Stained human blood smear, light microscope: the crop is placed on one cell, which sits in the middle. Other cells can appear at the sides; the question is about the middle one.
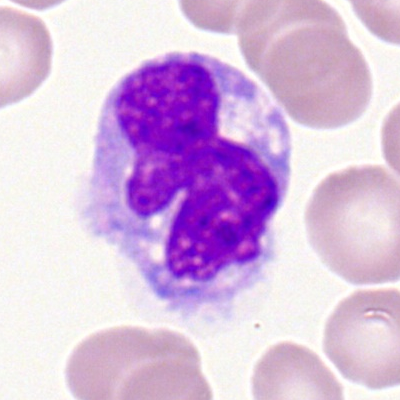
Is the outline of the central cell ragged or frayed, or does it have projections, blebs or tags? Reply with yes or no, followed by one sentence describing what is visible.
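Yes. The cell outline is roughly round, with a slightly ragged, indistinct edge at the lower left.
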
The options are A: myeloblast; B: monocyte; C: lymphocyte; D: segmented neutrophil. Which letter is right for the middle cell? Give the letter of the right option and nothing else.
B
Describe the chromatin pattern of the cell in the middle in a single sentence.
Check the chromatin: it is fine and not coarsely clumped.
